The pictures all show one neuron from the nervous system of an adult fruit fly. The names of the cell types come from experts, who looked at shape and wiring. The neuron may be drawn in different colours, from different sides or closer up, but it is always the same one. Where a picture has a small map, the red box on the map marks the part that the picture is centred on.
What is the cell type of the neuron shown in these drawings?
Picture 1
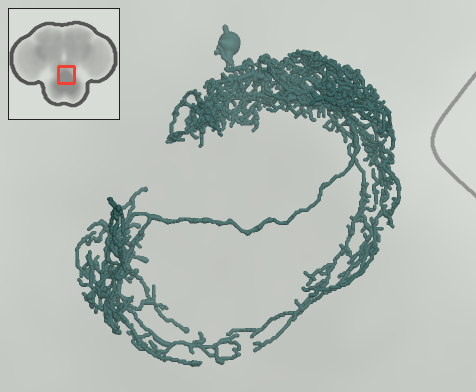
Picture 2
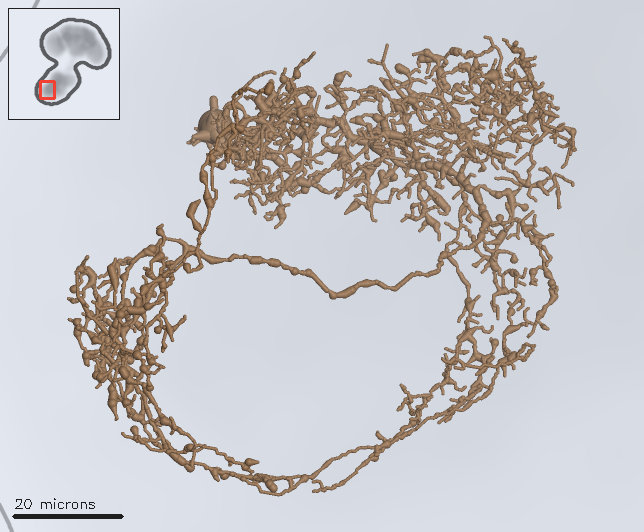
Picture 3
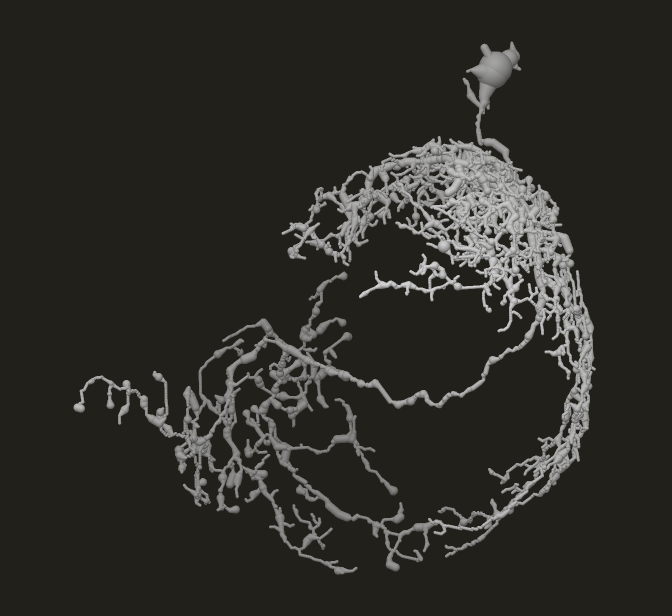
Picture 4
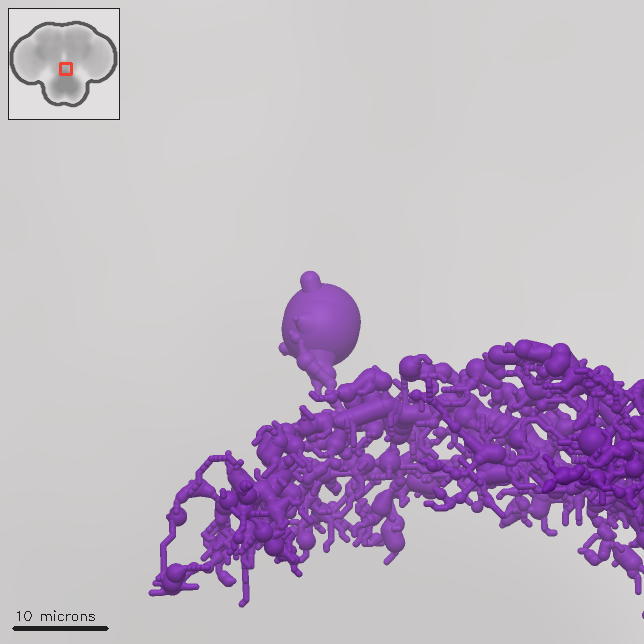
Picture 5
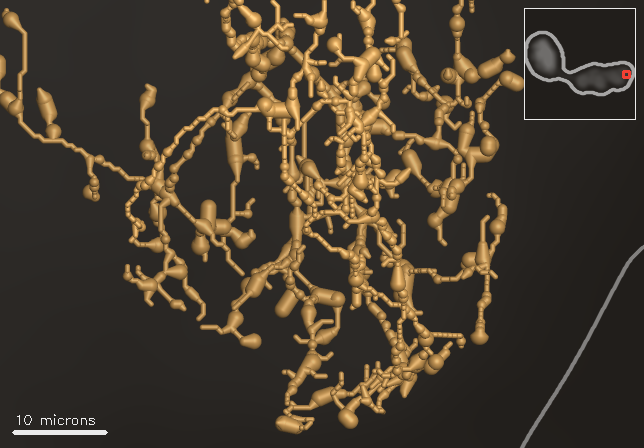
INXXX149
